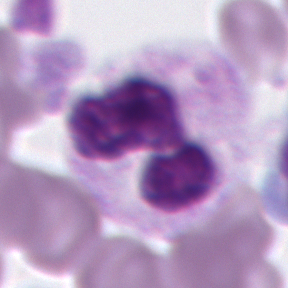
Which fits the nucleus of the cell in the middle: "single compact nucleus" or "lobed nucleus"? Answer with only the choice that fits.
Lobed nucleus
